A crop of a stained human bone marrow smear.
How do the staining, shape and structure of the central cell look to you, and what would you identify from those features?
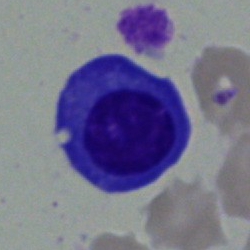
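A rounded but slightly angular outline, with a few flattened stretches, bounds this cell. A moderate rim of cytoplasm encircles the nucleus on all sides, and no granules are visible in it. At the left edge of the cytoplasm sits a small, clear, round spot. This is a plasma cell.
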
